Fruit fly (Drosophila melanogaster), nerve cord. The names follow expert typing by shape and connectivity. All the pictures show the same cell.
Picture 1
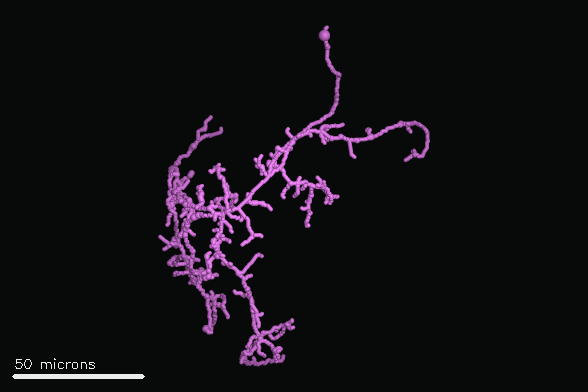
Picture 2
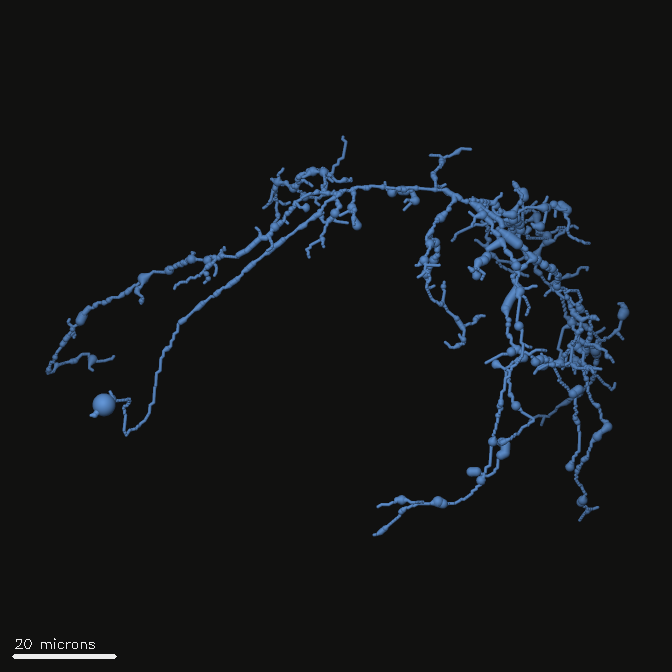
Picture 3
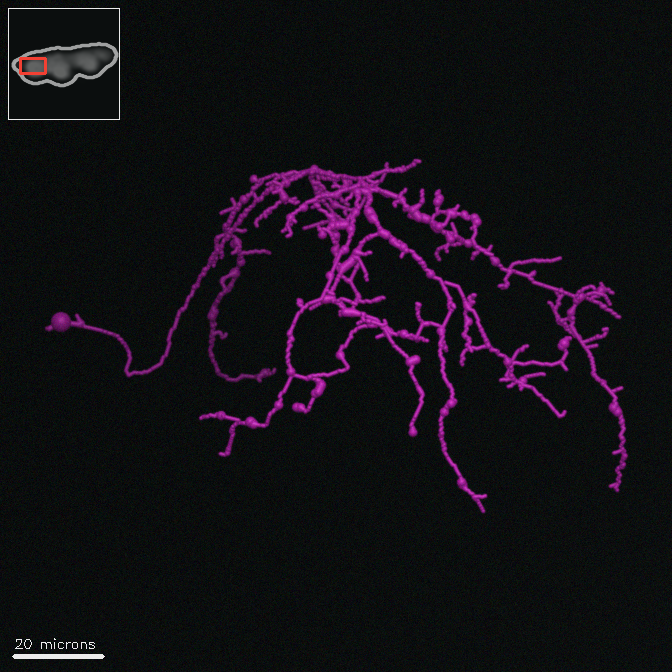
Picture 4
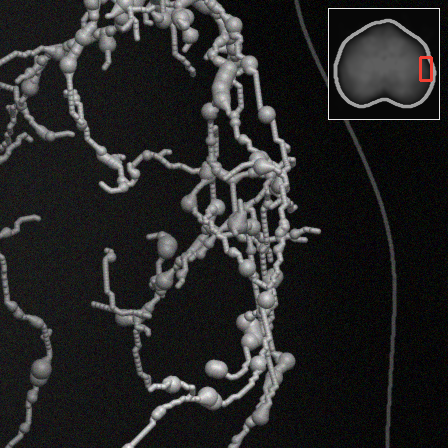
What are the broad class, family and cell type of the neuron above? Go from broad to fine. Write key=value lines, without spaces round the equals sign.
broad_class=nerve-cord intrinsic neuron
family=hemilineage 08A
cell_type=IN08A026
